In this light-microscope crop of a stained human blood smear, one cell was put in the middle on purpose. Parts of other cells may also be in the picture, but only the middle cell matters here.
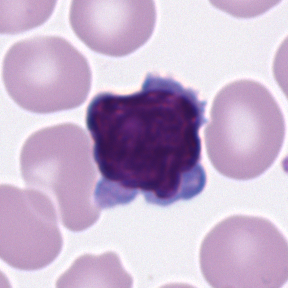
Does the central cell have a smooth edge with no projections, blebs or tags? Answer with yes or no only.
No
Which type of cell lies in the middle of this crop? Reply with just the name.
typical lymphocyte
